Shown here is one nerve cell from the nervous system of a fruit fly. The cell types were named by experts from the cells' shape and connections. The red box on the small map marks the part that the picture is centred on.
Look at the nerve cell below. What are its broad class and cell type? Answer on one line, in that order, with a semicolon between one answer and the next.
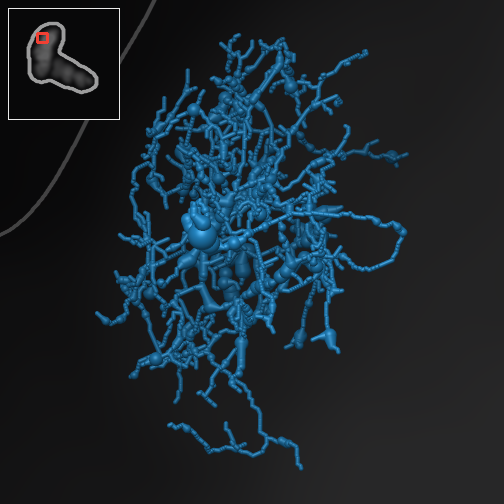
central-brain intrinsic neuron; CB1903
